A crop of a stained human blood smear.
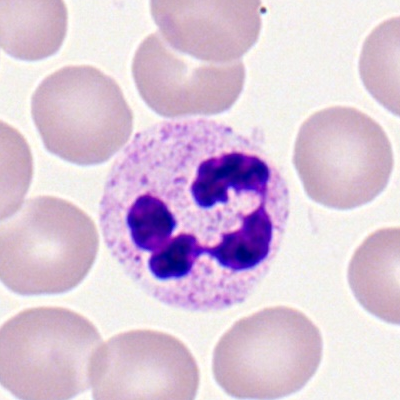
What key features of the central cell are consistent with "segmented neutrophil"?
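The granules are the easy match: fine lilac ones are sprinkled through the cytoplasm.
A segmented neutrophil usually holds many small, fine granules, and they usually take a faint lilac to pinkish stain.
Otherwise, the nuclear lobes sit in a curving chain around the centre of the cell, the chromatin is dark purple and coarsely clumped, and pale pink cytoplasm fills much of the cell around the nucleus.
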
